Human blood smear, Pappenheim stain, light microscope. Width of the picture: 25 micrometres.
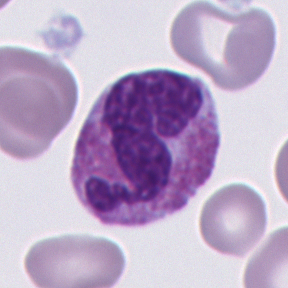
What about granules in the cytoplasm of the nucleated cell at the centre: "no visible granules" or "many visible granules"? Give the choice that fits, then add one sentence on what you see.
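Many visible granules. Fine pinkish-violet granules fill the cytoplasm.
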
